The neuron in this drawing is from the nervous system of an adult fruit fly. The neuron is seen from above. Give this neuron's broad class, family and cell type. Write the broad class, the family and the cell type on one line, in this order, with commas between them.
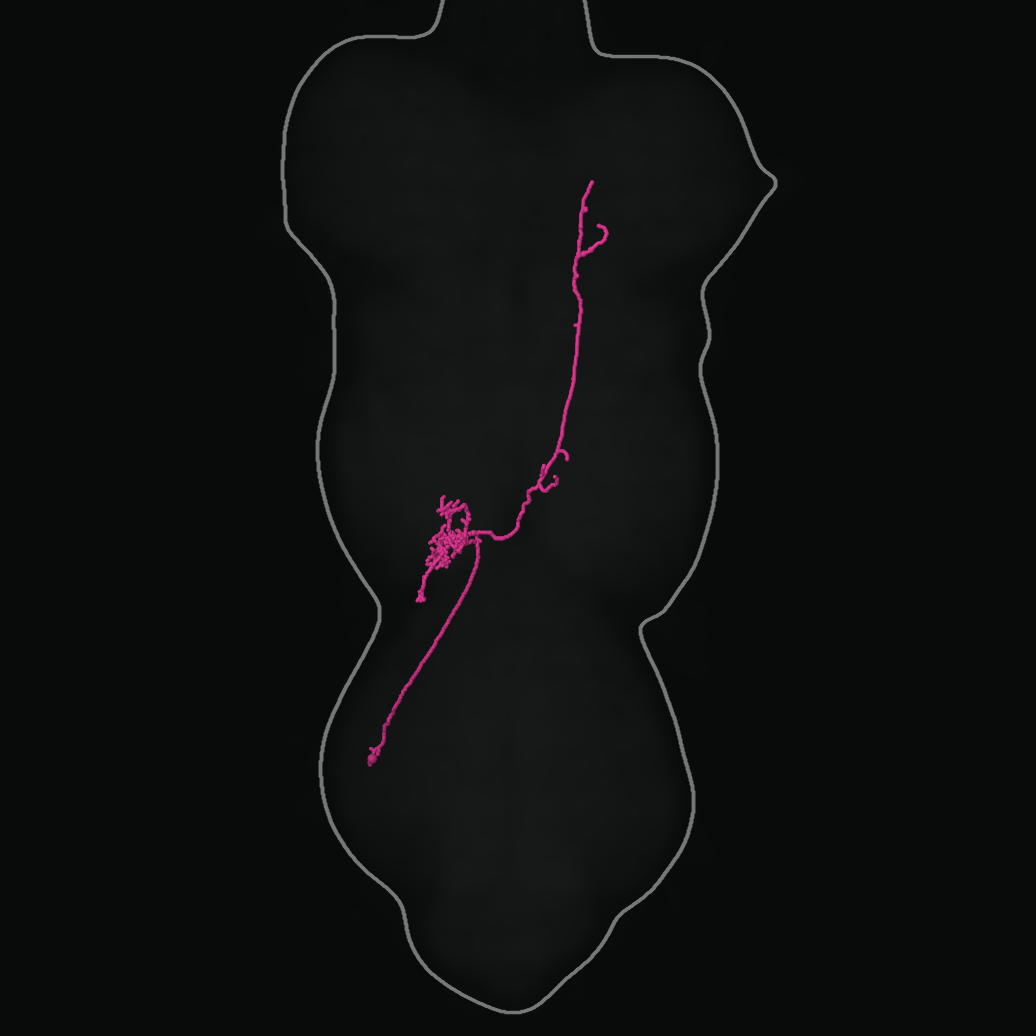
nerve-cord intrinsic neuron, hemilineage 08B, IN08B008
